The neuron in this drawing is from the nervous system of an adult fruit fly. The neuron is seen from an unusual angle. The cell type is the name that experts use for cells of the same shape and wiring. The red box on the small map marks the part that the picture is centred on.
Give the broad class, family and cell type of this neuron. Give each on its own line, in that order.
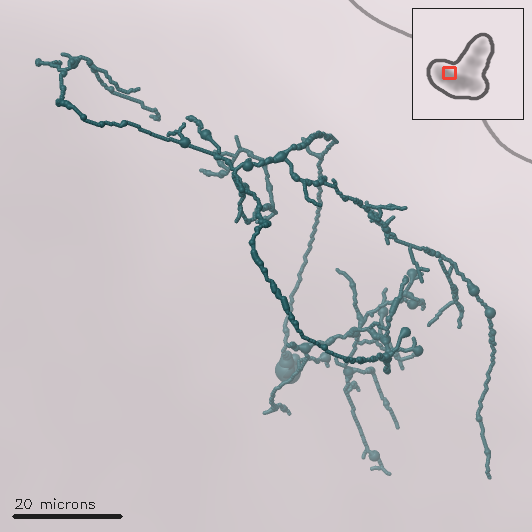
central-brain intrinsic neuron
hemilineage SMPpd1
SMP350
